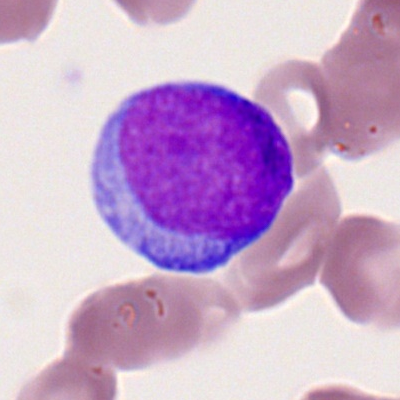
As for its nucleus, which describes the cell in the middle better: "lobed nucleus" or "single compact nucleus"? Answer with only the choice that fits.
Single compact nucleus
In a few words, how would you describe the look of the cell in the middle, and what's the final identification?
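Off-centre nucleus, toward the upper right. Chromatin mottled, lighter and darker purple patches. Cytoplasm deep blue, paler next to the nucleus than at the outer edge. Myeloblast.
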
